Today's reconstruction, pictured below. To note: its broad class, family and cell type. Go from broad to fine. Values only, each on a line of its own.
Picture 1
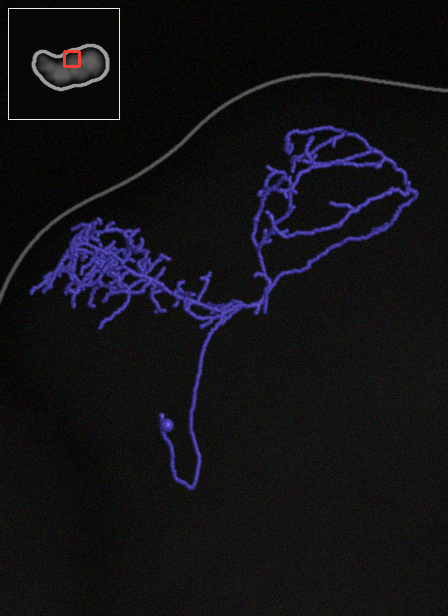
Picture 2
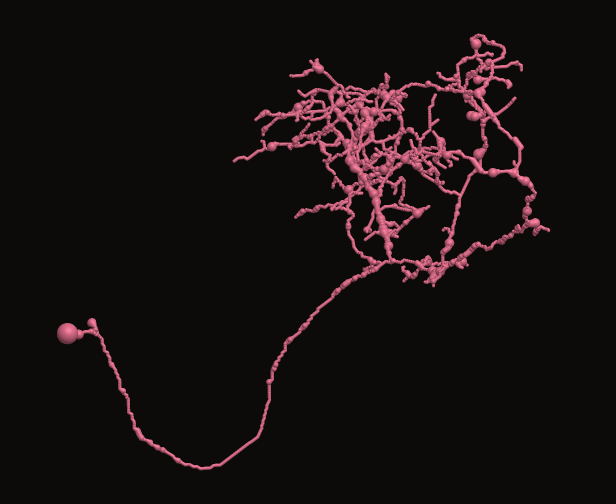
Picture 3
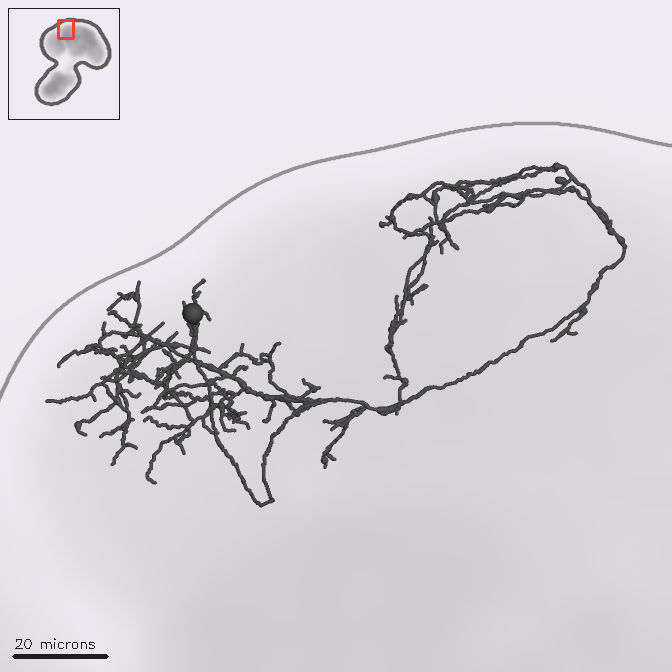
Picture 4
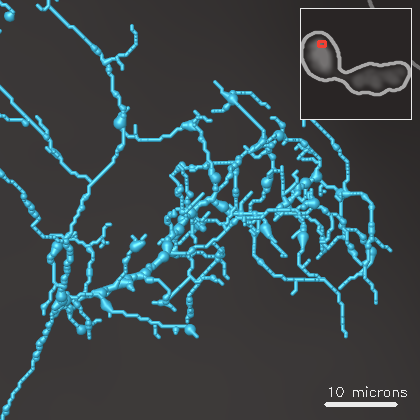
central-brain intrinsic neuron
hemilineage LHa1
CB2919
